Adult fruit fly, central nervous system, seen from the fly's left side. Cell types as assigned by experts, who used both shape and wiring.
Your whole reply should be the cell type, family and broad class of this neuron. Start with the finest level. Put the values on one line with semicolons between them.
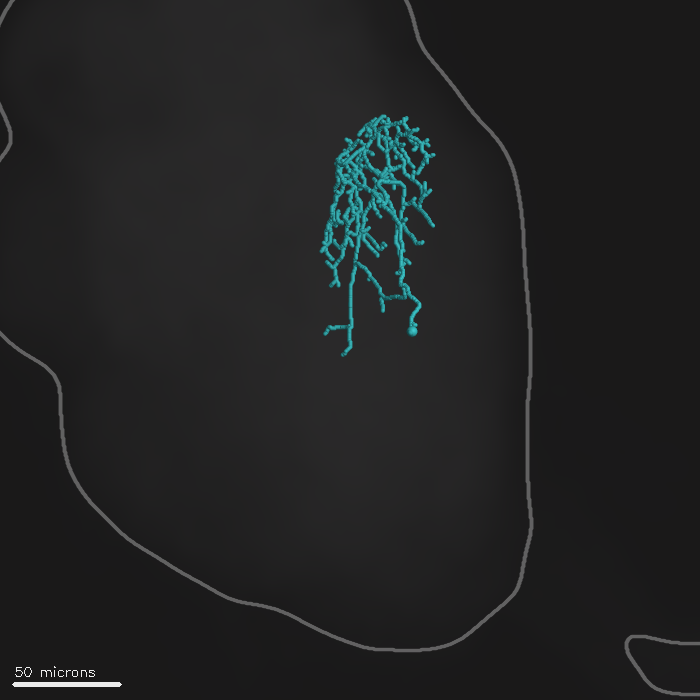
Li19; Li; optic-lobe intrinsic neuron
